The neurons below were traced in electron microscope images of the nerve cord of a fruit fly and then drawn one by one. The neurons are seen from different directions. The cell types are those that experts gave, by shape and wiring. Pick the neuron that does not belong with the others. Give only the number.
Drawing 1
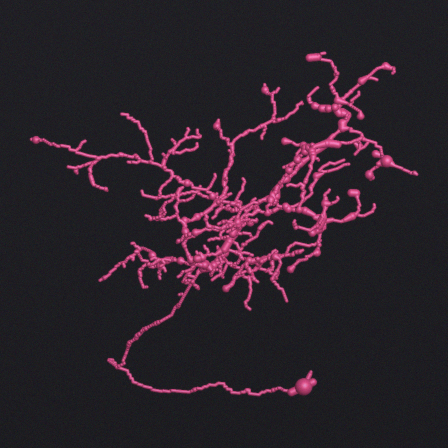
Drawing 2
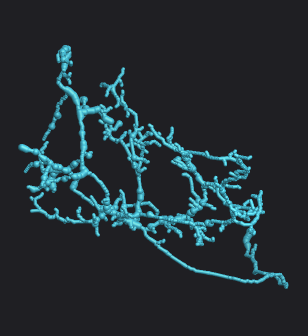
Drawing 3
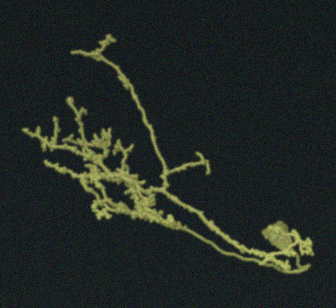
3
